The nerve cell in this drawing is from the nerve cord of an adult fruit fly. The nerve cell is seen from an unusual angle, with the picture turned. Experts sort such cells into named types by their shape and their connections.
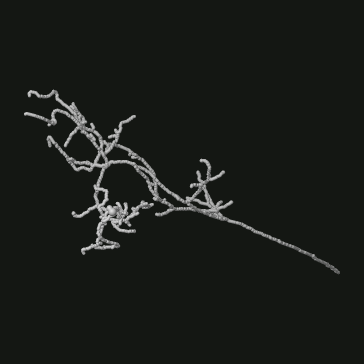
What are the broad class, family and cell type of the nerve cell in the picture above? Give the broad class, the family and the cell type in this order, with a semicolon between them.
ascending neuron; hemilineage 12B; AN12B080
